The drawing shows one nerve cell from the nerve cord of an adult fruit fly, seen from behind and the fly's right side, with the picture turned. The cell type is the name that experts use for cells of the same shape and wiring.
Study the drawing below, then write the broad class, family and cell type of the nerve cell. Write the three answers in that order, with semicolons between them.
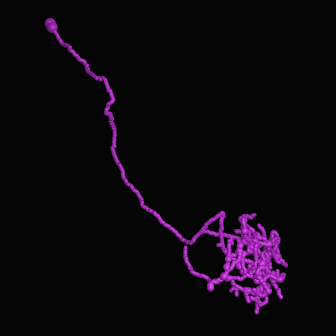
nerve-cord intrinsic neuron; hemilineage 14A; IN14A115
